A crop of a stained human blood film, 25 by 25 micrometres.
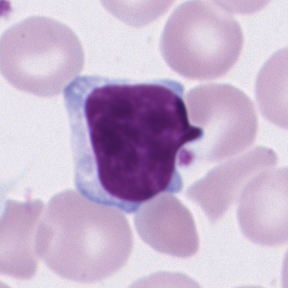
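Typical lymphocyte. Its outline looks angular to me, with fairly straight edges and corners. The nucleus fills most of the cell, and on its right side a small knob projects from it. Searching the cytoplasm, I find no distinct granules.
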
